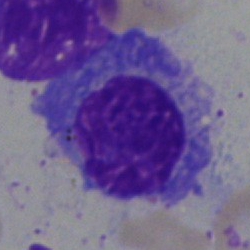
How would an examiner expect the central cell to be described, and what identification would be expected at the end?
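Hmm, the edge here is ragged and frayed, so the outline is irregular. There is more cytoplasm on the upper-left side of the nucleus than on the lower-right. The chromatin is dark purple, clumped coarsely in streaks. I can't make out any distinct granules in the cytoplasm. This is a plasma cell.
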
